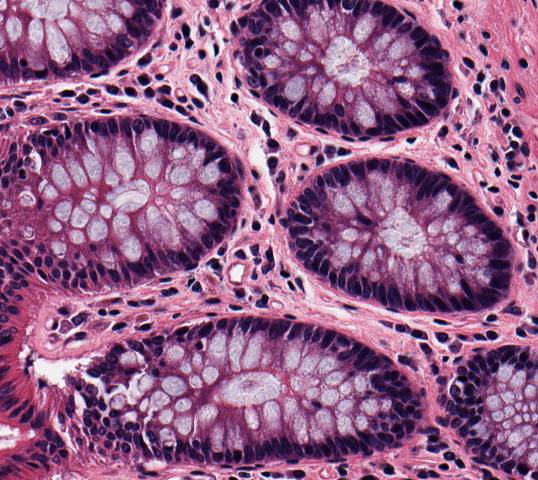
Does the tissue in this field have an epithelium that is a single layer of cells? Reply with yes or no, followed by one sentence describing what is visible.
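Yes. Each gland is lined by a single layer of tall columnar epithelial cells.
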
